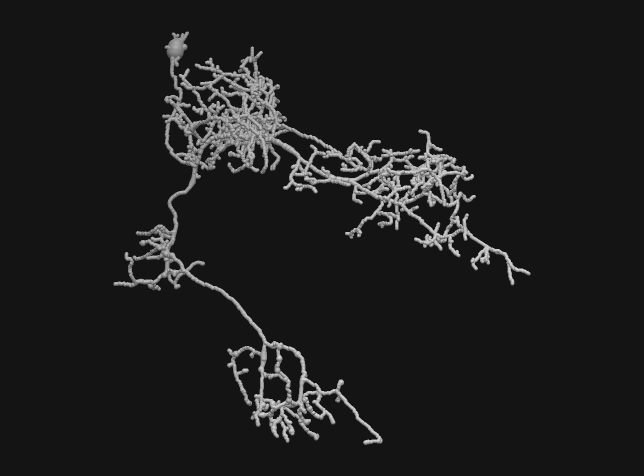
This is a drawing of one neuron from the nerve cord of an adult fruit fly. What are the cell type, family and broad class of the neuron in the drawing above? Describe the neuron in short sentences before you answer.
The picture shows dozens of branch ends. As drawn here it is about as wide as it is tall. Its cell type is IN05B008. The family is hemilineage 05B. This is a nerve-cord intrinsic neuron.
